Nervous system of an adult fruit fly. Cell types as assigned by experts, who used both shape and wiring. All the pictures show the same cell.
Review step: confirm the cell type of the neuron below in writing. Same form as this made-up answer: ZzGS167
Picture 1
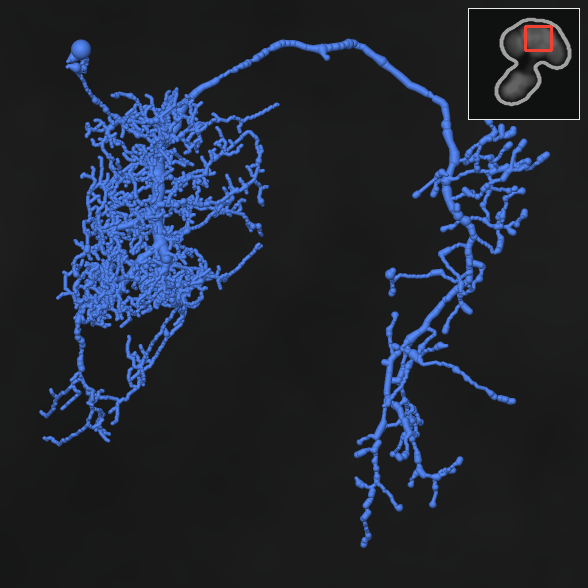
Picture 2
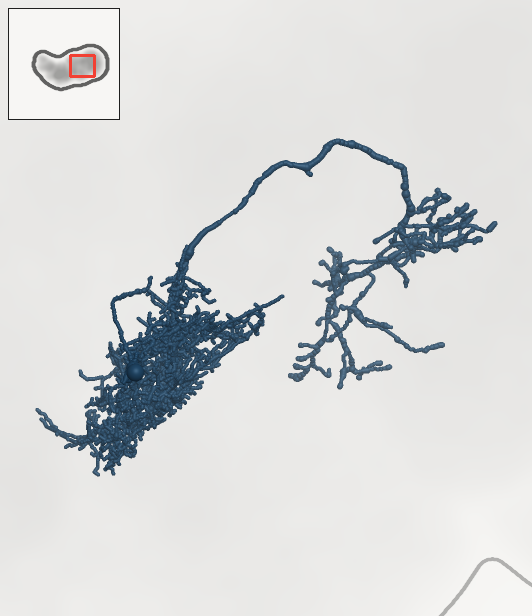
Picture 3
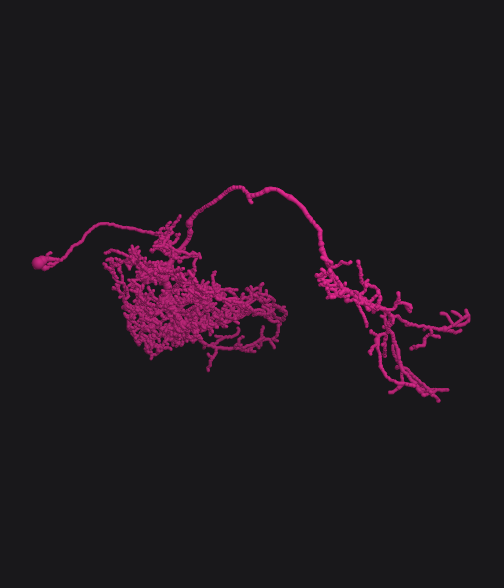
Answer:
LAL073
